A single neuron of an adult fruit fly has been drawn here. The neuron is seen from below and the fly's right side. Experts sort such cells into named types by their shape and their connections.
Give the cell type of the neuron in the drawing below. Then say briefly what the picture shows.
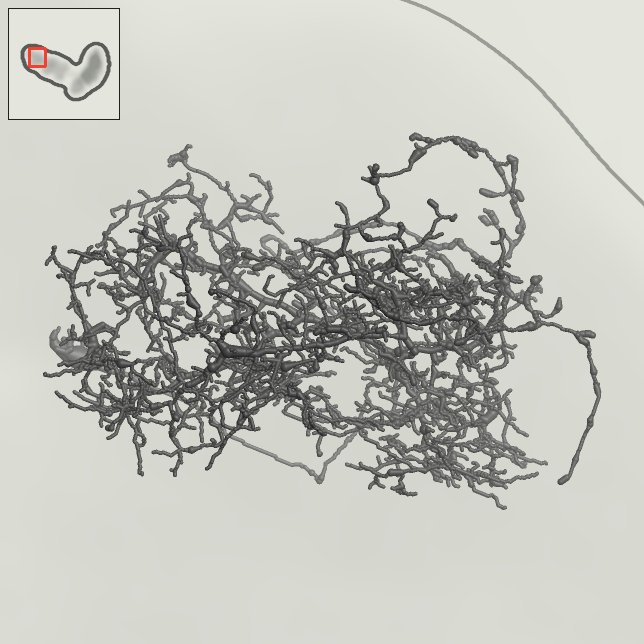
It is of cell type IN26X001. This is a nerve-cord intrinsic neuron. The picture shows more than a hundred branch ends. In this view it is wider than it is tall.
